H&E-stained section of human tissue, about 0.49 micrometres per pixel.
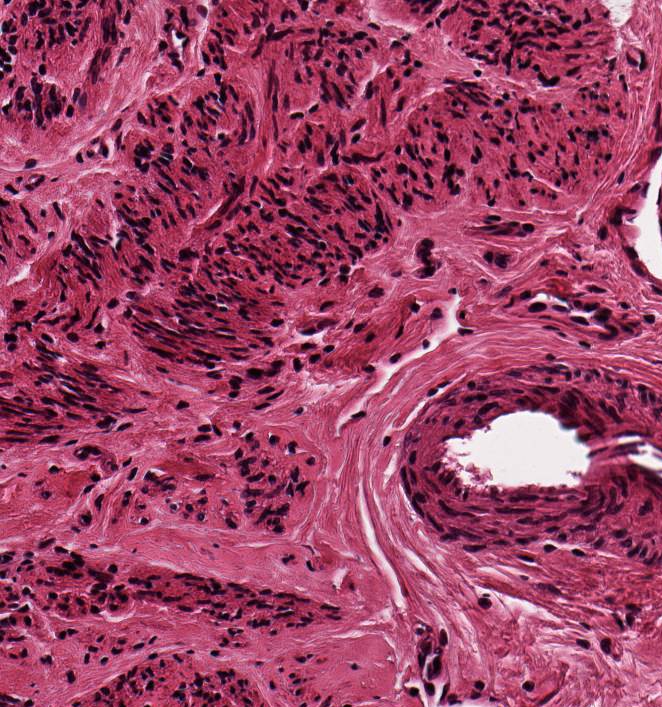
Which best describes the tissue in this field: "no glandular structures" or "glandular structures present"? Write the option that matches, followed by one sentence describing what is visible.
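No glandular structures. No glands or epithelial lining can be seen anywhere in the field.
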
